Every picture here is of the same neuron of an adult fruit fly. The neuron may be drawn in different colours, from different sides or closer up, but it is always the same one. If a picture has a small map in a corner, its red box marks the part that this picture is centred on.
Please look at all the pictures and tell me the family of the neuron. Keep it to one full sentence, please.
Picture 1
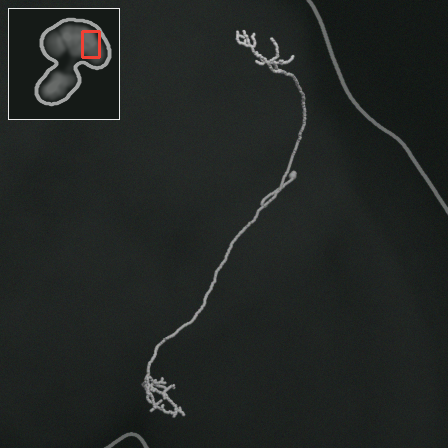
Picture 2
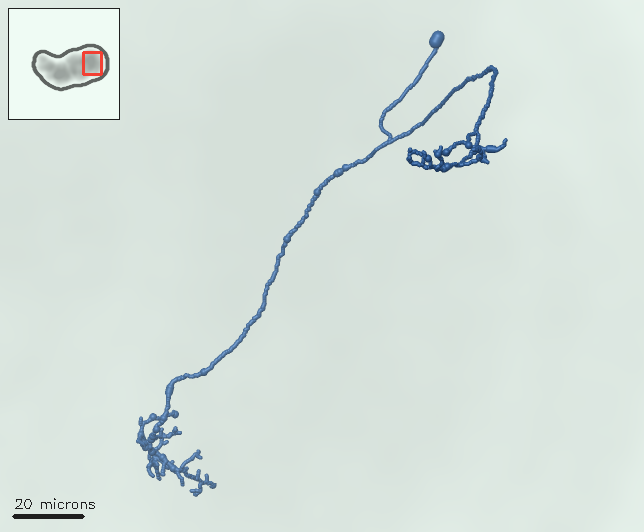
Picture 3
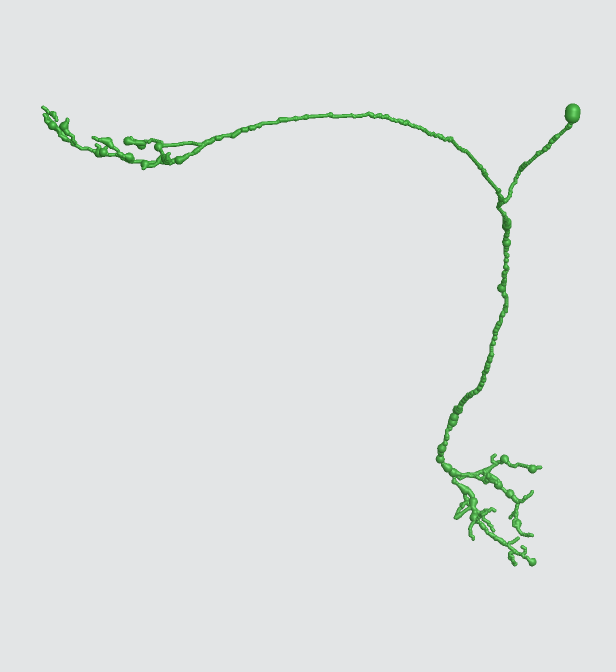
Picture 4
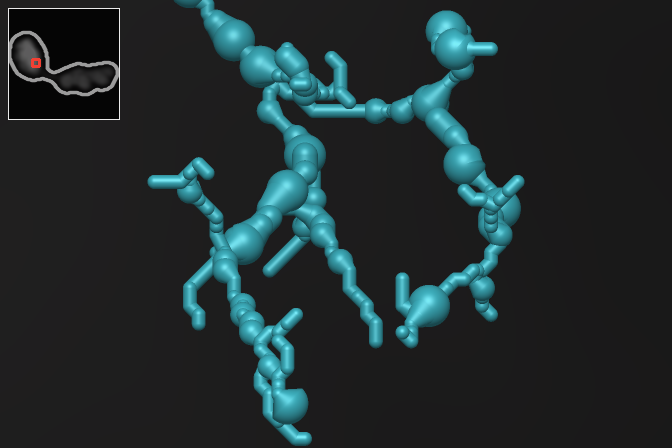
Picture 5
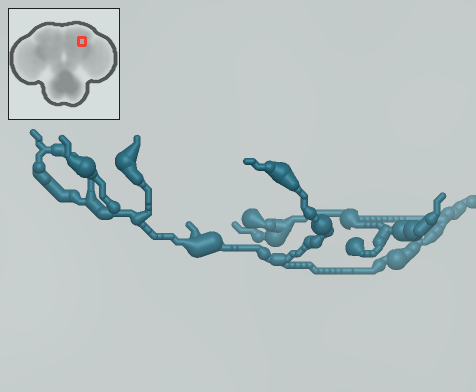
Among the members of family hemilineage VPNd2 is this neuron.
